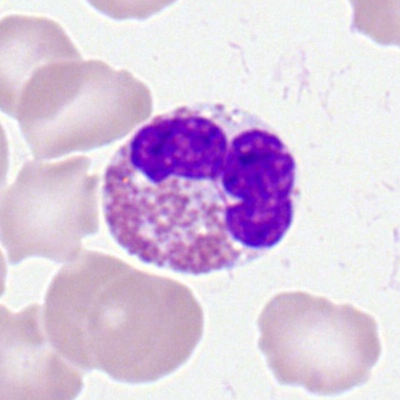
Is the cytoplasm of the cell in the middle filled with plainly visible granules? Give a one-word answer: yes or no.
Yes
